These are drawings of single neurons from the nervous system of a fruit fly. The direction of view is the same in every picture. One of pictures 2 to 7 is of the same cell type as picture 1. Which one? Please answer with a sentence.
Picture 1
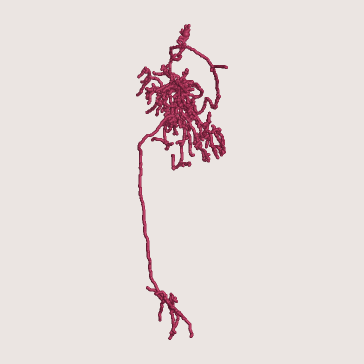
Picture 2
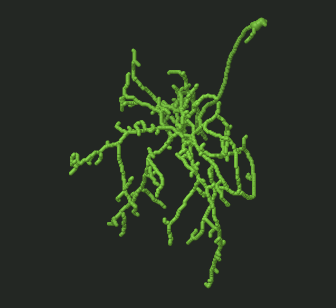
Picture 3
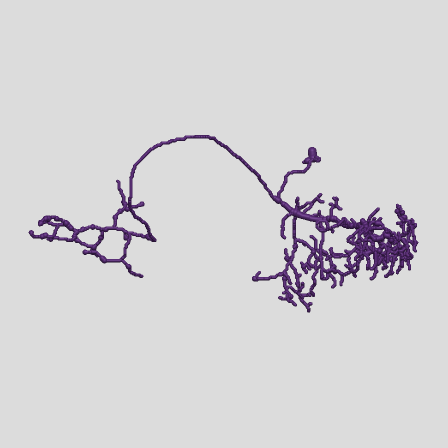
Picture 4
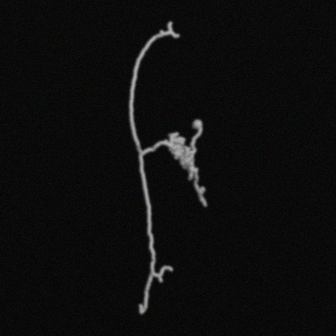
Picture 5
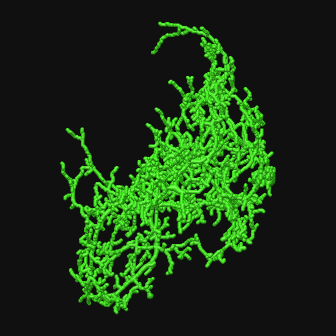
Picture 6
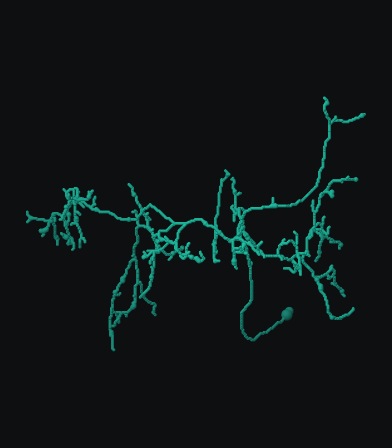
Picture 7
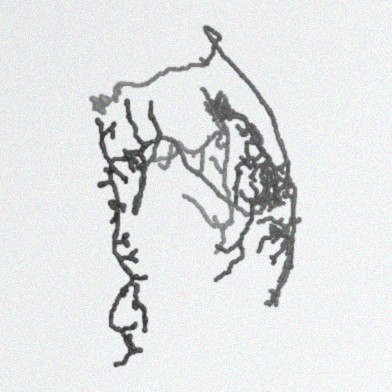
The neuron in picture 7 is of the same cell type.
